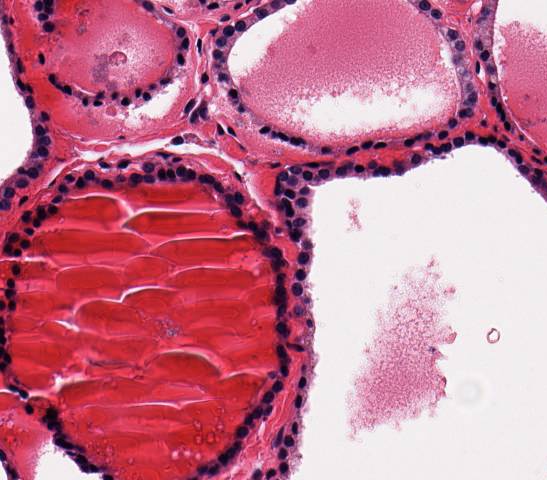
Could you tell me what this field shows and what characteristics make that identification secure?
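This is thyroid follicle. Each follicle has a single layer of low cuboidal cells with small, round, dark nuclei in an even row.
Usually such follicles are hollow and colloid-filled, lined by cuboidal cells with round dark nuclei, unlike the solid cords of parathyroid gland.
The lower-left one holds deep red colloid cracked into plate-like pieces; the top ones hold paler pink.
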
